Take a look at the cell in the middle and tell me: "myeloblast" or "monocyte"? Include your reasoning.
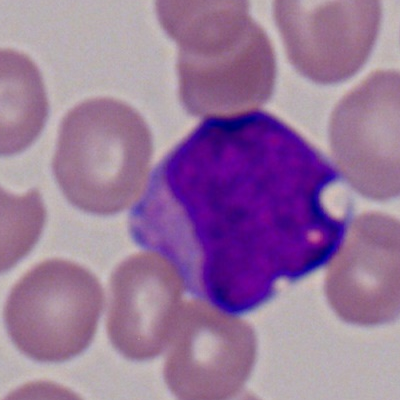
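It is a myeloblast. The nucleus fills most of the cell, leaving the cytoplasm mainly along the left side, and this is what decides against a monocyte.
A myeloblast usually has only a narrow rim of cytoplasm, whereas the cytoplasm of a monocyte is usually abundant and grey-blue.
Here the cytoplasm is pale lavender-blue. A small, rounded clear notch indents the right edge of the cell.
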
